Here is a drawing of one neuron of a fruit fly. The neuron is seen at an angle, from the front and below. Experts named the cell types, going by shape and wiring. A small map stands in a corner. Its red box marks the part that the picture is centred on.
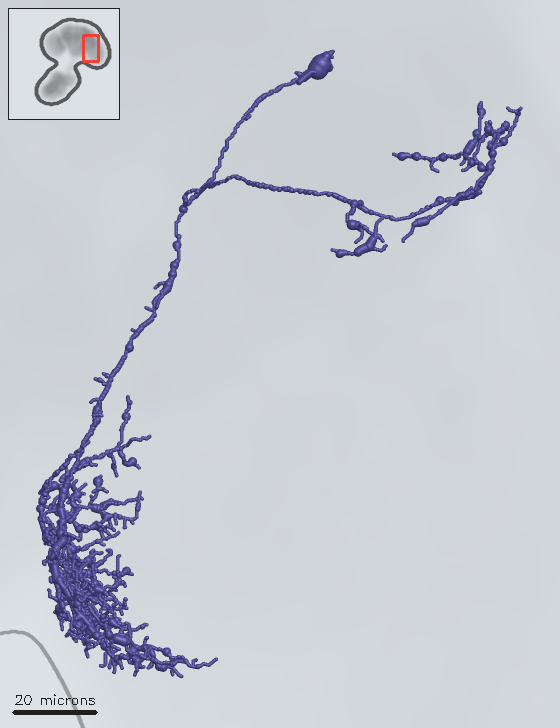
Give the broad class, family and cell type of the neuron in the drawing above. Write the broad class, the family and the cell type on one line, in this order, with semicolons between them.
visual projection neuron; LT; LT80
